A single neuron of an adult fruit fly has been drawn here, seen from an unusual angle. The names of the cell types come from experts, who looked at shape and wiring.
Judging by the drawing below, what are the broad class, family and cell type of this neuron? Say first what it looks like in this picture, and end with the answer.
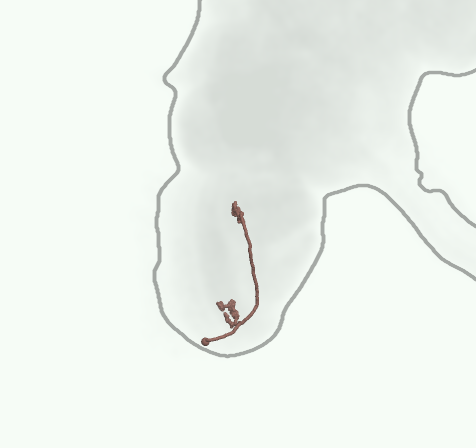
It lies in the brain. Its cell body lies at the bottom of the picture. This is an optic-lobe intrinsic neuron. Its family is Tm. Its cell type is Tm33.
